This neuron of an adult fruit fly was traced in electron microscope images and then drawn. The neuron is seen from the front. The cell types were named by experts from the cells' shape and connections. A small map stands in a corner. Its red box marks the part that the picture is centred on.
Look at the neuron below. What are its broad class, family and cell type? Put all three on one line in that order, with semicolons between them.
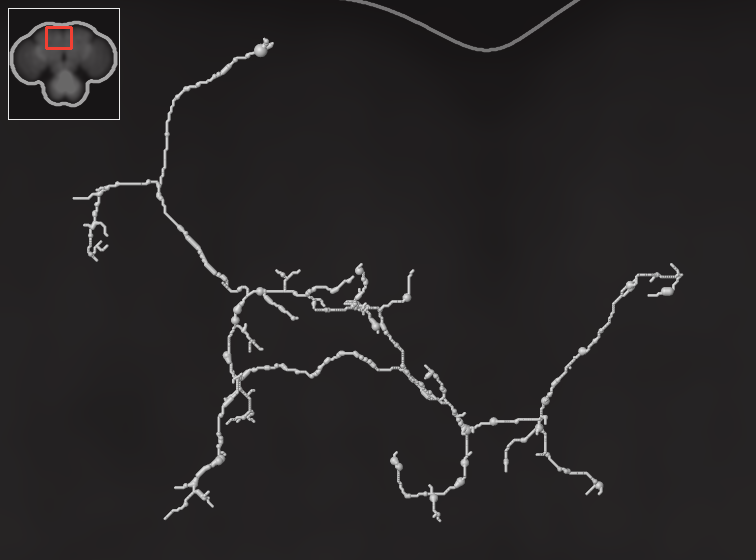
central-brain intrinsic neuron; hemilineage CLp1; CL172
